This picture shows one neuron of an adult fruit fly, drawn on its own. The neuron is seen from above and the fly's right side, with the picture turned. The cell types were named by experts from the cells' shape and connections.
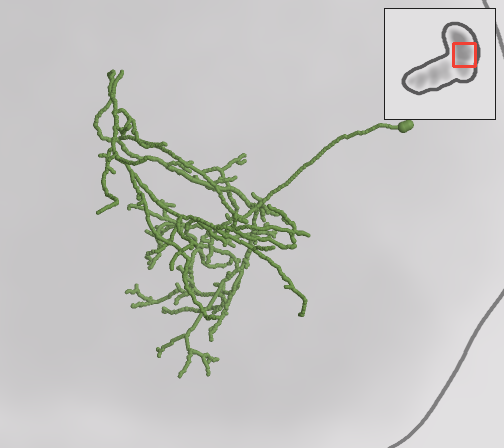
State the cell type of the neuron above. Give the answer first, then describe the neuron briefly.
It is of cell type CL117. This is a central-brain intrinsic neuron. The picture shows dozens of branch ends. In this view it is about as wide as it is tall.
